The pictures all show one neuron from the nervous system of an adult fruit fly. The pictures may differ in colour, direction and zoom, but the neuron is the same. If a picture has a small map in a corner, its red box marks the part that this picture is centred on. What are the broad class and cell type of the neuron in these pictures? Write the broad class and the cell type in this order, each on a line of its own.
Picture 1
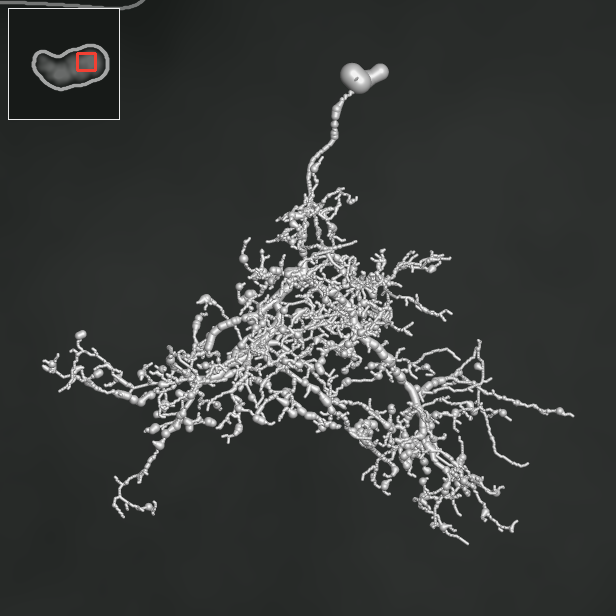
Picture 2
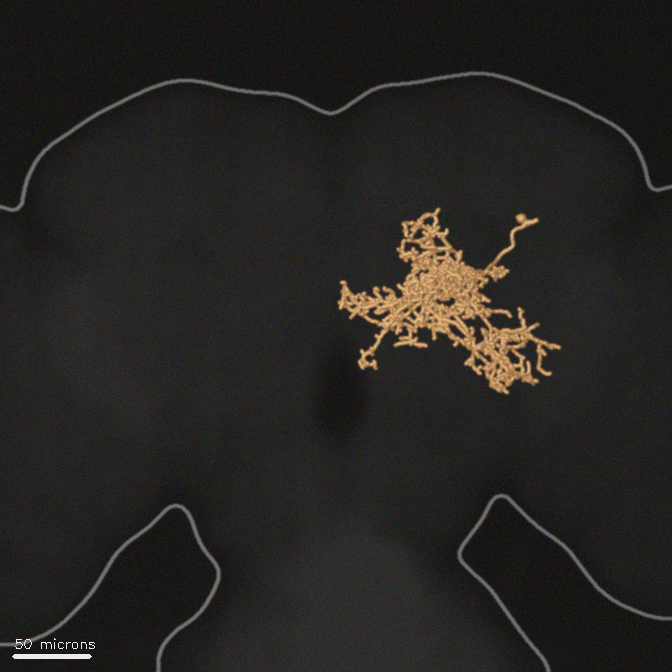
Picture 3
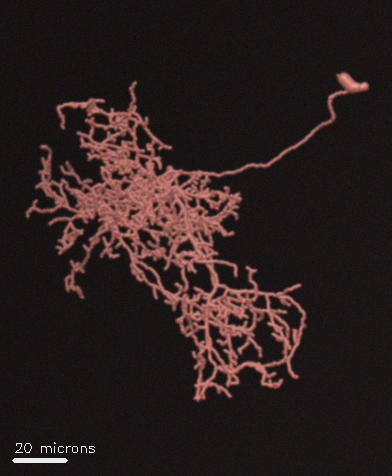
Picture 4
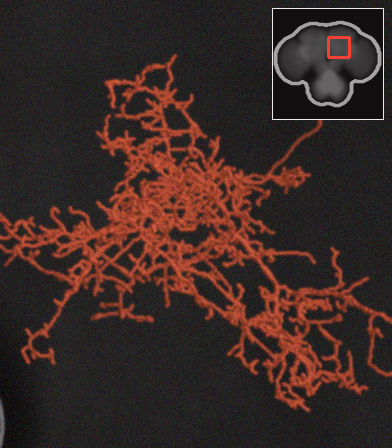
central-brain intrinsic neuron
CL140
